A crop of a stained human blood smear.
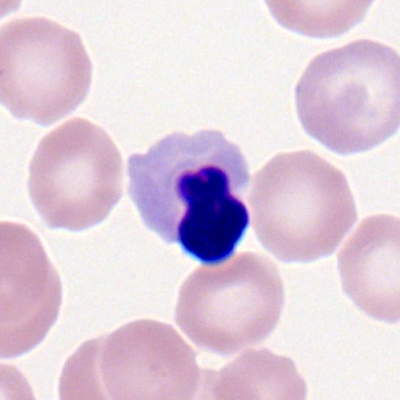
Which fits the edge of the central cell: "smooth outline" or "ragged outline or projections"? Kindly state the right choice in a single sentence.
The cell's outline is ragged or frayed, or has projections, blebs or tags.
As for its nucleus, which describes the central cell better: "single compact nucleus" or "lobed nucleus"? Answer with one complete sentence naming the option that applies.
Rather than one mass, the nucleus consists of distinct lobes.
